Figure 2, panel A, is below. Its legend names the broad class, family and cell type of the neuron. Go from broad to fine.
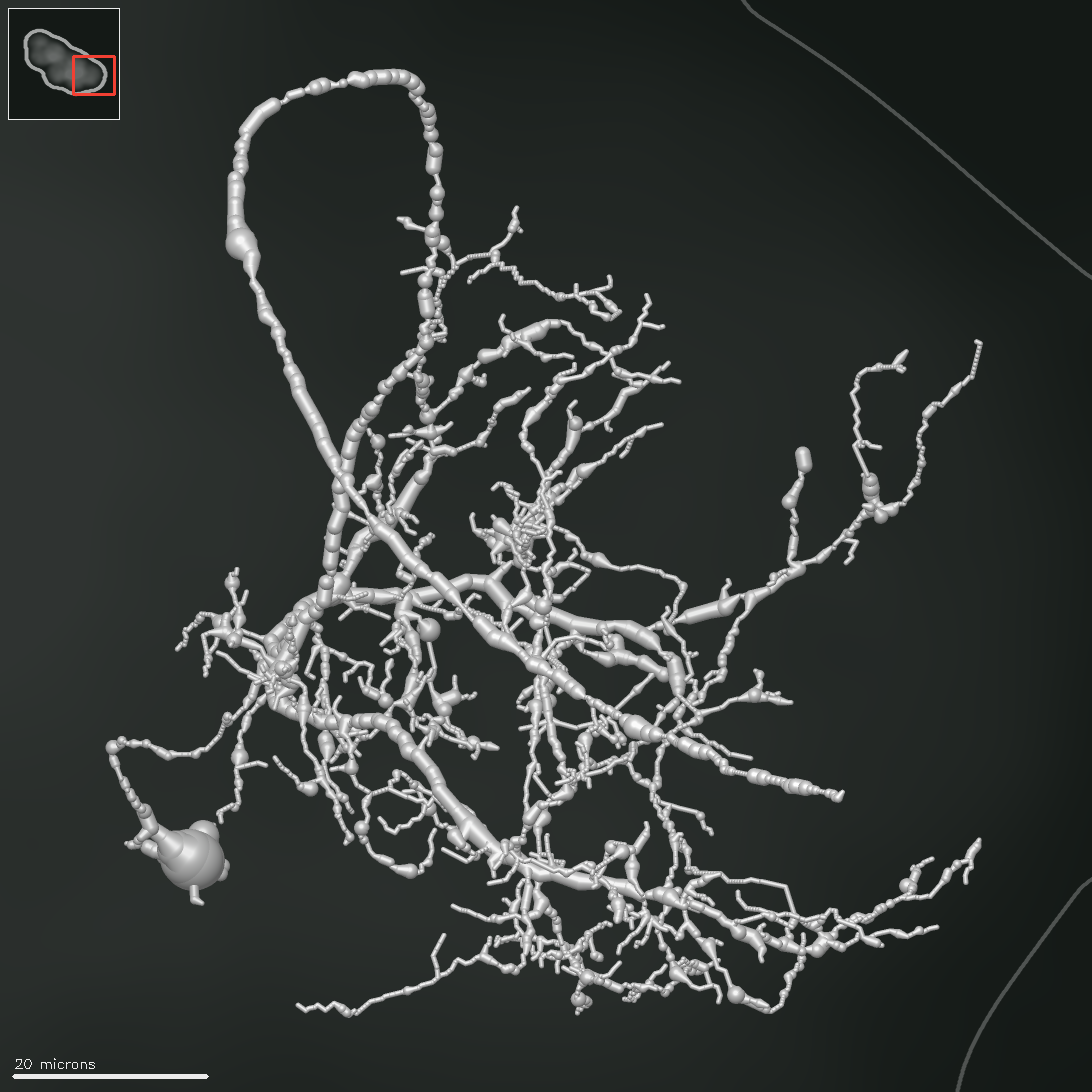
ascending neuron; hemilineage 04B; AN04B003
